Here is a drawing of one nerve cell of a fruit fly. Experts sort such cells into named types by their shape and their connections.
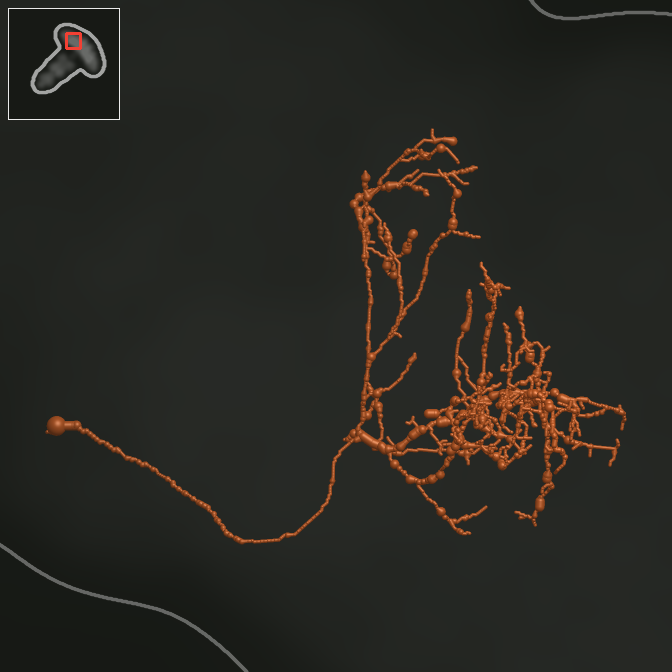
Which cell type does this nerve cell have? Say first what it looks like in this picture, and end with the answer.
Dozens of branch ends can be seen. In this view it is wider than it is tall. Its broad class is central-brain intrinsic neuron. It is of cell type PVLP111.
